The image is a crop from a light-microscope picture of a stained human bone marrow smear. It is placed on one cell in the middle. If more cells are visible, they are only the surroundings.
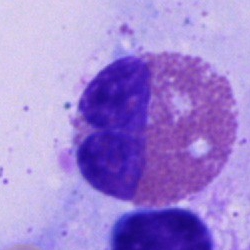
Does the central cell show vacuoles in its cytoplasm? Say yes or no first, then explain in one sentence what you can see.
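Yes. A small round clear vacuole lies in the lower right part of the cytoplasm.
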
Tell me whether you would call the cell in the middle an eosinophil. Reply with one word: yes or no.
yes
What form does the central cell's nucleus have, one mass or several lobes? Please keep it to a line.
This cell has a nucleus made up of two or more segments.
